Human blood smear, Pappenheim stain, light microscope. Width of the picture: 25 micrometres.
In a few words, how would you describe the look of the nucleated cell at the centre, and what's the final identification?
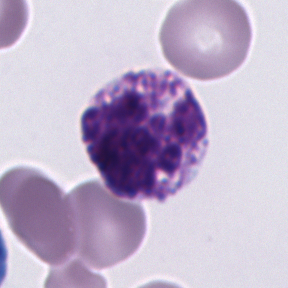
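First, the nucleus: it is largely hidden beneath overlying granules. Next, the granules: they are coarse and dark purple, and they reach right out to the edge of the cell. Then the cytoplasm between them, which is pale lilac. Finally, size: the cell is about 12 micrometres across. This is a basophil.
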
